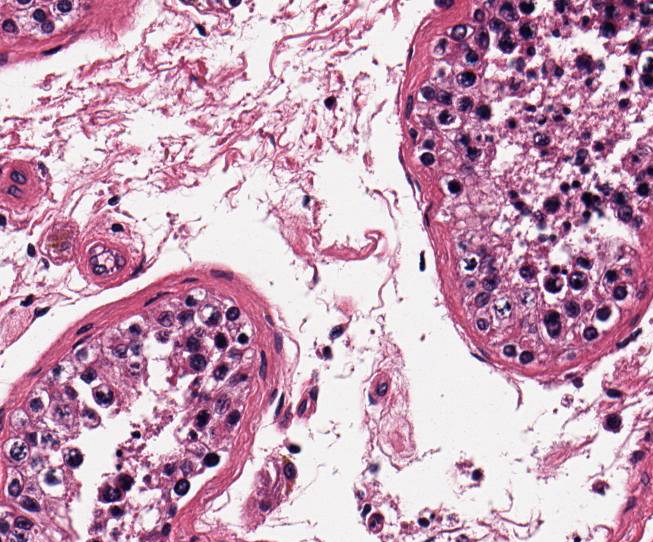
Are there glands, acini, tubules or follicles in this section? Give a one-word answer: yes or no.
Yes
